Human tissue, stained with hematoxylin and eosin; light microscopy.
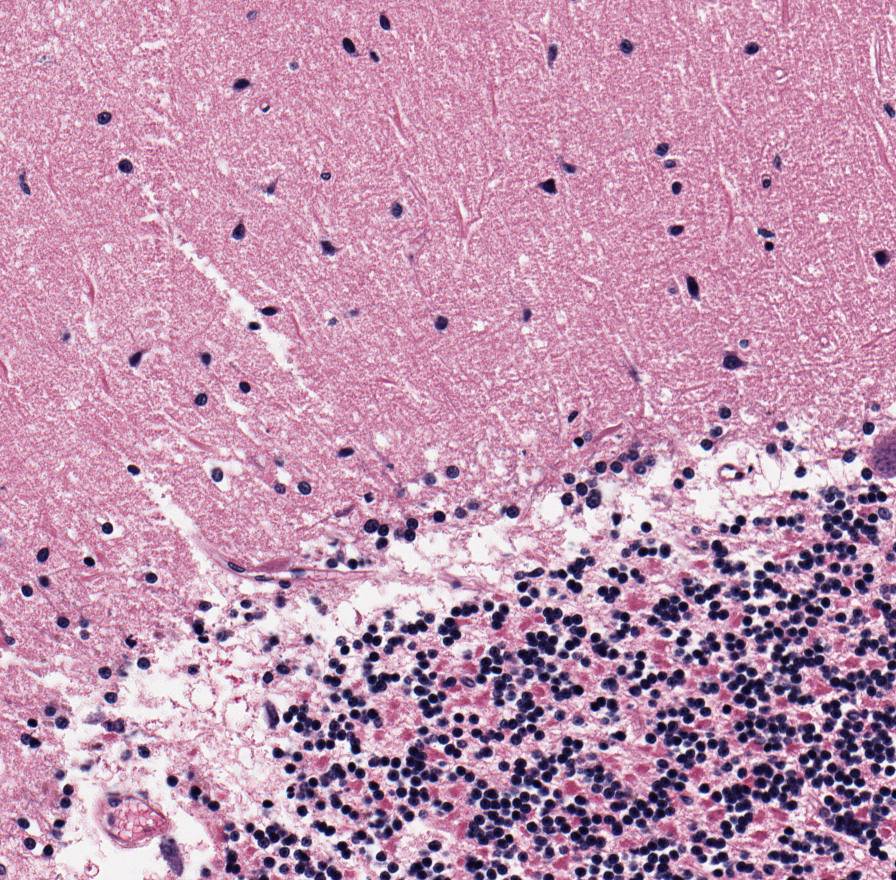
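Cerebellum (haematoxylin and eosin): a pale pink, finely fibrillary layer occupies the upper and left field and holds only sparse, widely scattered small nuclei. The lower right is a dense layer of tightly packed small round dark nuclei with almost no visible cytoplasm, between which small irregular pink islands are scattered.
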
